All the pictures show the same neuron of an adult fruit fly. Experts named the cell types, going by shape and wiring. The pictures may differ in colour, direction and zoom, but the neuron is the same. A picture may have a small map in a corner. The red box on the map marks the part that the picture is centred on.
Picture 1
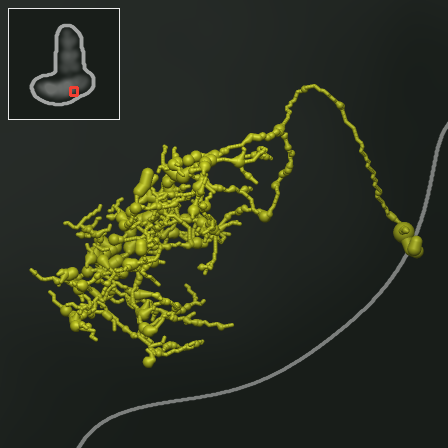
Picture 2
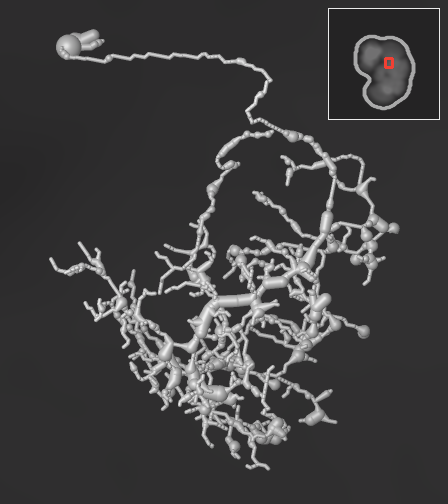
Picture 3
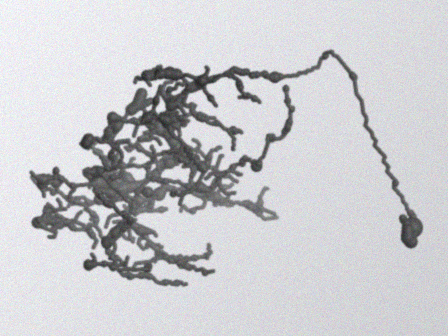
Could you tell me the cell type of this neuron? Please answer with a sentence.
The cell type is AVLP377.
